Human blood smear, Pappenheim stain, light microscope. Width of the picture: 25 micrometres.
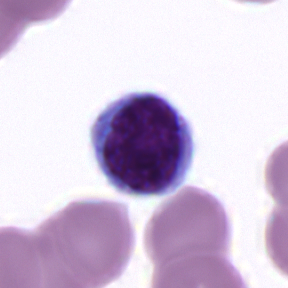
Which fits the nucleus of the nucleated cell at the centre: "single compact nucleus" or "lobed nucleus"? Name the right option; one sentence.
The cell's nucleus is compact, undivided and round, oval or kidney-shaped.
